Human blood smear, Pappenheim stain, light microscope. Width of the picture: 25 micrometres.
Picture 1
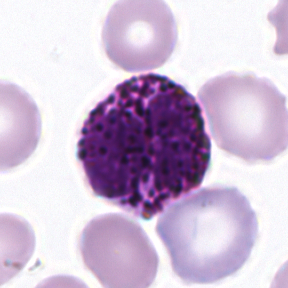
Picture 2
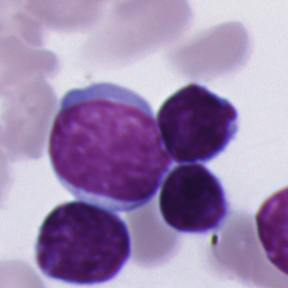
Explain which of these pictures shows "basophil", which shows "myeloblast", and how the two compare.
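The basophil is in picture 1 and the myeloblast in picture 2. In the basophil, coarse dark purple-black granules are scattered over the whole cell, lying over the nucleus as well as over the cytoplasm.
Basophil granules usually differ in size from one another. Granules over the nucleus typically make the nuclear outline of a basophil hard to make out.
A vertical cleft divides its nucleus into two lobes.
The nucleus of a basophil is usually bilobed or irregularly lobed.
In the myeloblast, no granules are visible in the cytoplasm, which is pale blue.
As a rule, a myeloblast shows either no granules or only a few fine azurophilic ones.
Its nucleus fills most of the cell.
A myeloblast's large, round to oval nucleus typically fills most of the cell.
The basophil shows only a narrow rim of cytoplasm around the nucleus and no clear vacuoles. Red cells lie around the basophil without overlapping it, whereas two smaller, darker nucleated cells touch the right side of the myeloblast.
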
